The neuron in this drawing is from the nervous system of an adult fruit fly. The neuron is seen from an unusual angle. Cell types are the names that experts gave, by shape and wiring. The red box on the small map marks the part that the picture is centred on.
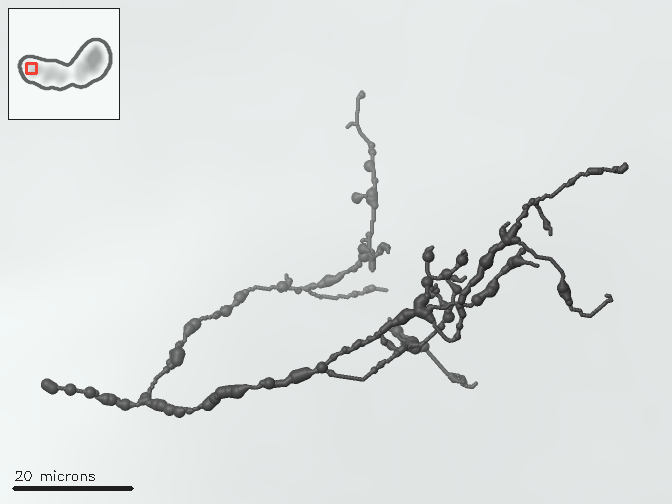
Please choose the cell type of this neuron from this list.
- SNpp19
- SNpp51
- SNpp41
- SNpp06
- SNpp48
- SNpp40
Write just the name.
SNpp48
